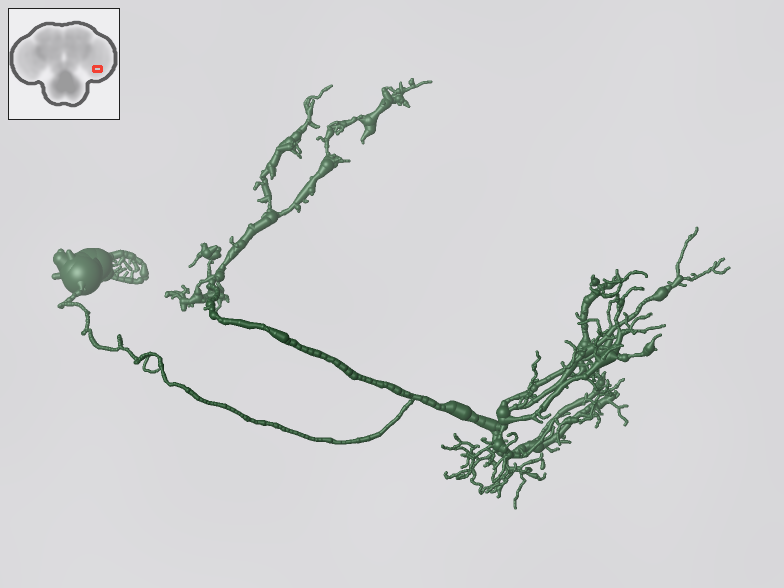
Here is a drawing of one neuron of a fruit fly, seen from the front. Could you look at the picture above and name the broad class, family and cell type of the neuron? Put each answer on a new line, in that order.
optic-lobe intrinsic neuron
T
T4d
